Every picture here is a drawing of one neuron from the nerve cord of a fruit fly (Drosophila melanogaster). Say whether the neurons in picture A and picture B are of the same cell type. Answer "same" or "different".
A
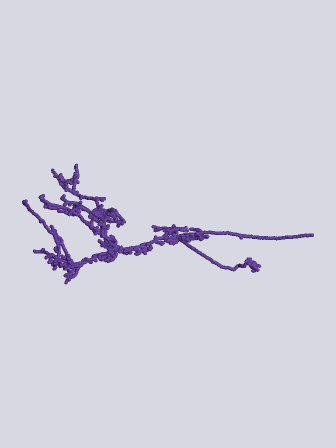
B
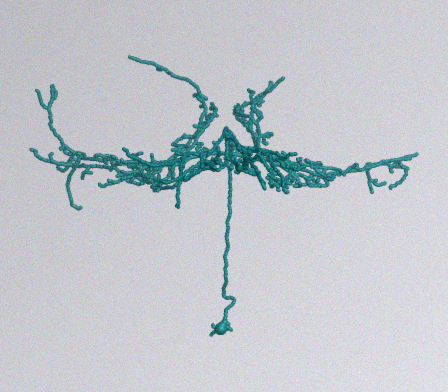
same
